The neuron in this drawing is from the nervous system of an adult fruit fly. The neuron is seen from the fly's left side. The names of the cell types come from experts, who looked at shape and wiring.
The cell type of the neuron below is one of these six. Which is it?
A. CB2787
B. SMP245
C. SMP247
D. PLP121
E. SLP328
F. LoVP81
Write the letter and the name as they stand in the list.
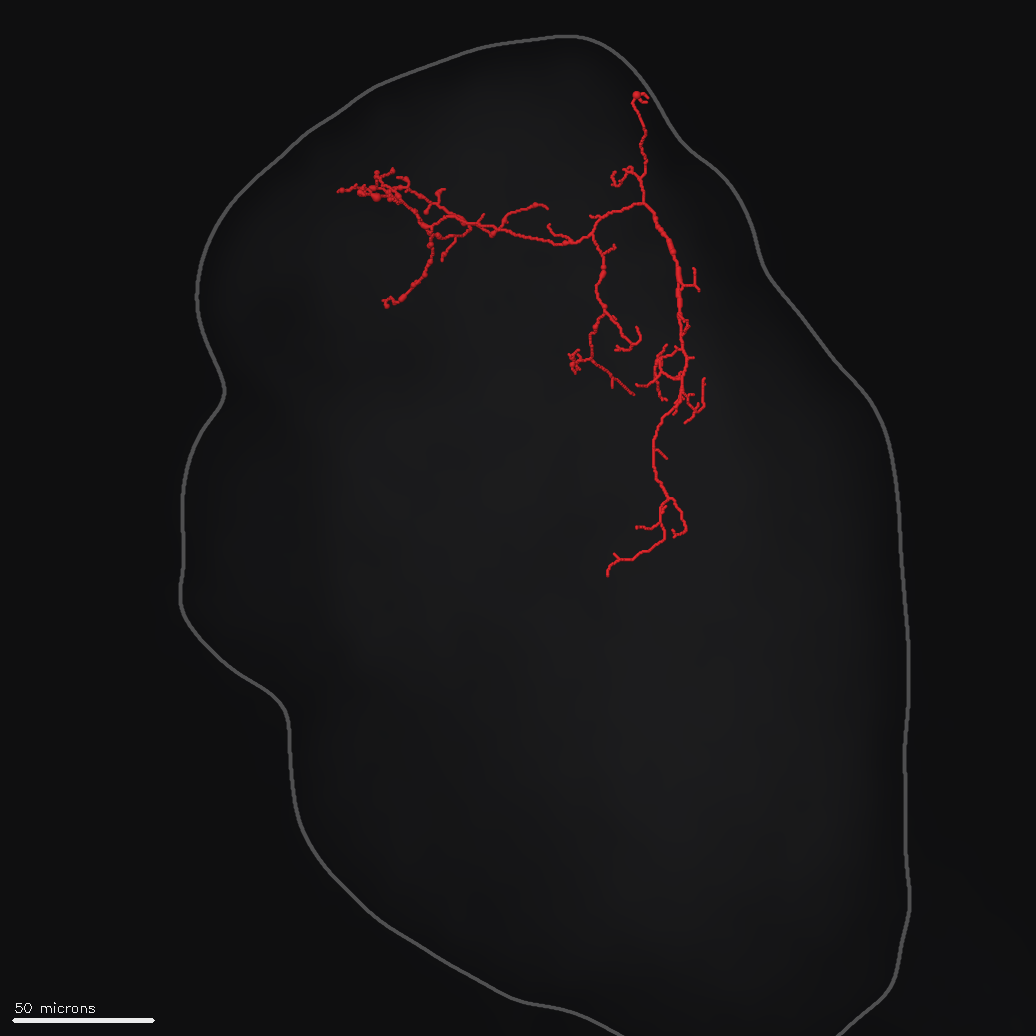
F. LoVP81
